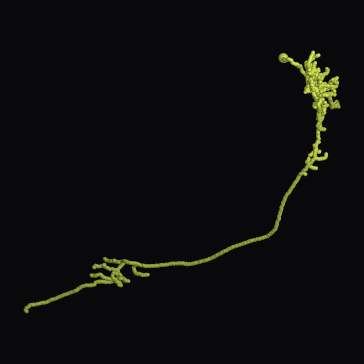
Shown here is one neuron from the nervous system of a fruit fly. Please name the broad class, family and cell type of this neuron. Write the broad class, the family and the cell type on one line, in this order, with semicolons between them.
descending neuron; DNpe; DNpe004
